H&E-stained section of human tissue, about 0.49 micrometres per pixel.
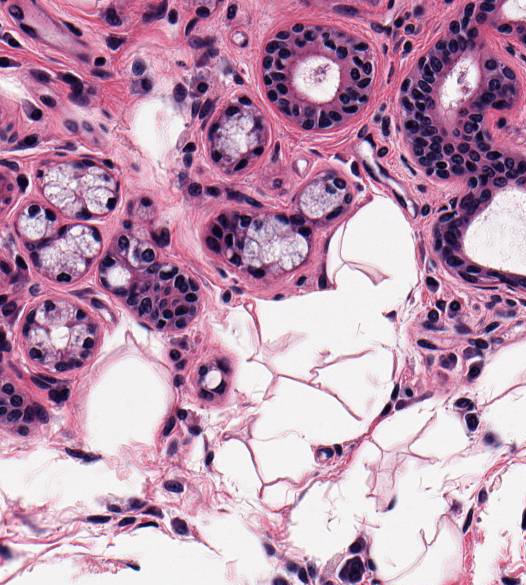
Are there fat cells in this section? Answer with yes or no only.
Yes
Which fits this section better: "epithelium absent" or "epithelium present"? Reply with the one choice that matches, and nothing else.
Epithelium present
